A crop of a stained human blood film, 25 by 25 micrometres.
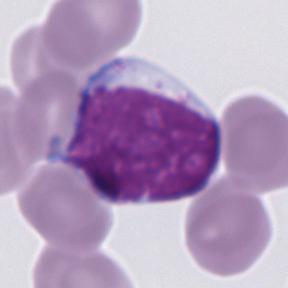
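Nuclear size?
About 13 by 11 micrometres, filling most of the cell.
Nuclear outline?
Angular, upper border nearly straight.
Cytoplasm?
Very pale crescent lying mainly above the nucleus, blue mostly along its outer edge.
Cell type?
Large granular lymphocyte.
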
